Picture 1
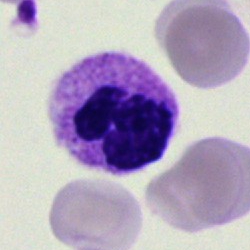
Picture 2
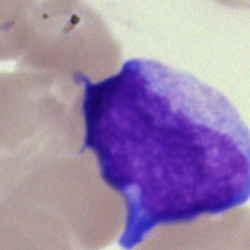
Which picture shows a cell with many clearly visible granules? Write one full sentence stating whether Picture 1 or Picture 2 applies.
Many granules can be seen in the cytoplasm of the cell in picture 1.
